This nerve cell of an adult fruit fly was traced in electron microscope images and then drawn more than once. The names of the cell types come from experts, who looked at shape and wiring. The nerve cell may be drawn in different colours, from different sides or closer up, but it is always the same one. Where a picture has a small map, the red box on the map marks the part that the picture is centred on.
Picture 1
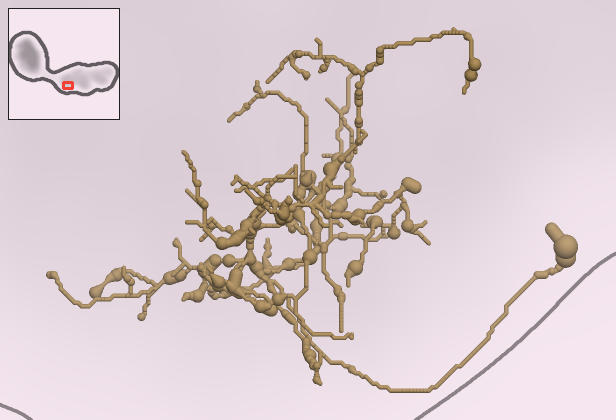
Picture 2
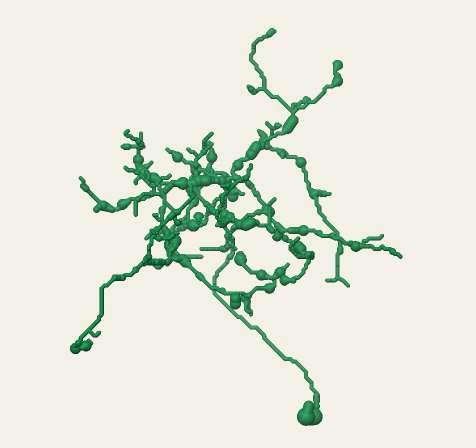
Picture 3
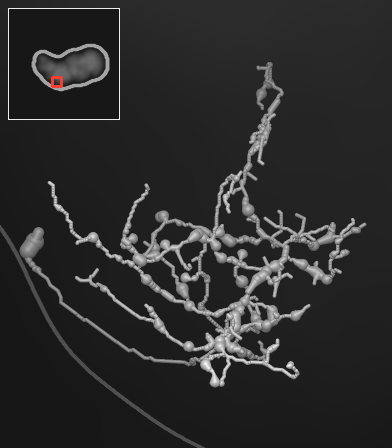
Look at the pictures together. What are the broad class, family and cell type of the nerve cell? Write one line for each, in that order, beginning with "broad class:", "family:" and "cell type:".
broad class: nerve-cord intrinsic neuron
family: hemilineage 01B
cell type: IN01B049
